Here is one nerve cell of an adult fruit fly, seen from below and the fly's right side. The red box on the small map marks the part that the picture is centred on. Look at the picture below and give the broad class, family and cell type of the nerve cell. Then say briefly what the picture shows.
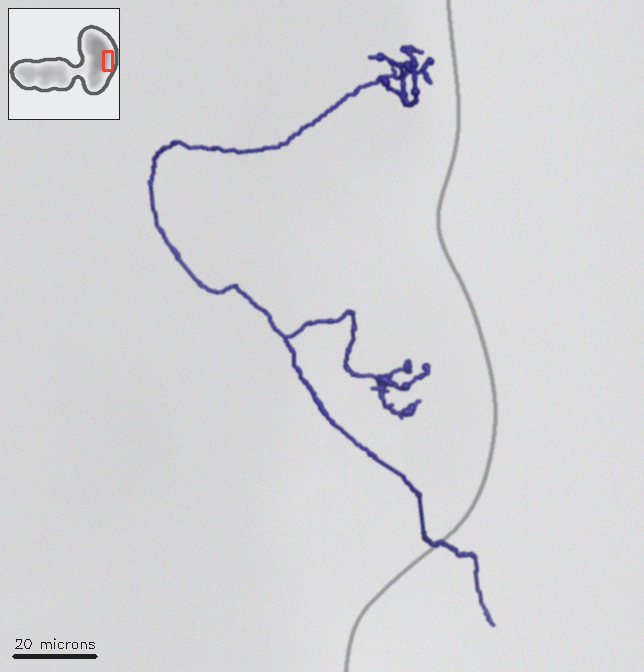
This is a sensory neuron entering the brain. The name of its family is class olfactory. The cell type is ORN_VM5v. It lies in the brain. No cell body is drawn. By the scale bar it is about 140 microns tall in this view.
